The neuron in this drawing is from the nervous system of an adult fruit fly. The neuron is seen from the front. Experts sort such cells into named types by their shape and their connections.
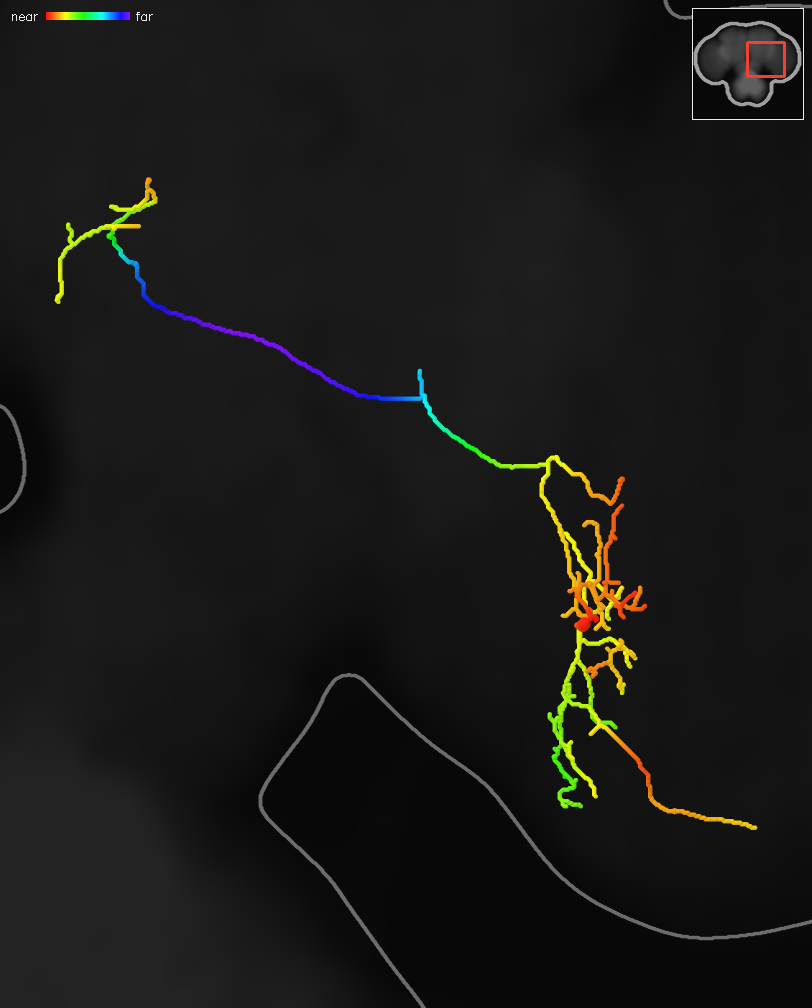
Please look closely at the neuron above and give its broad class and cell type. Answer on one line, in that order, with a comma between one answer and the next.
visual projection neuron, aMe5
